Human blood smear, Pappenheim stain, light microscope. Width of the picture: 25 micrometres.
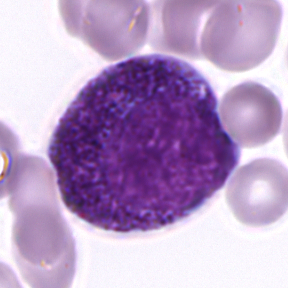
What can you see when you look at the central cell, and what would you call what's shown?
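Take your time with the outline first: it is smooth, and round to slightly oval. Now look inside it, and you will find no vacuoles anywhere. Red cells lie against its right edge. It measures about 16 micrometres across. This cell is a promyelocyte.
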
